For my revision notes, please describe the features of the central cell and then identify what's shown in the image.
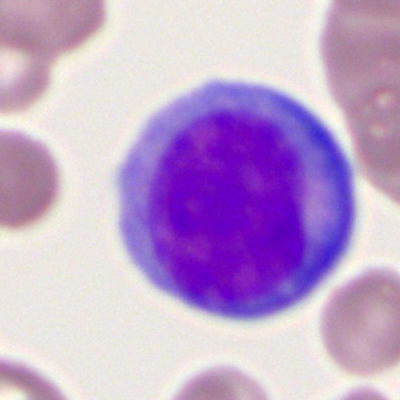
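Look first at the outline: it is round. Now see how the nucleus fills most of the cell, while the cytoplasm is deep blue. The chromatin is deep purple, with paler mottled patches. This cell is a myeloblast.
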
